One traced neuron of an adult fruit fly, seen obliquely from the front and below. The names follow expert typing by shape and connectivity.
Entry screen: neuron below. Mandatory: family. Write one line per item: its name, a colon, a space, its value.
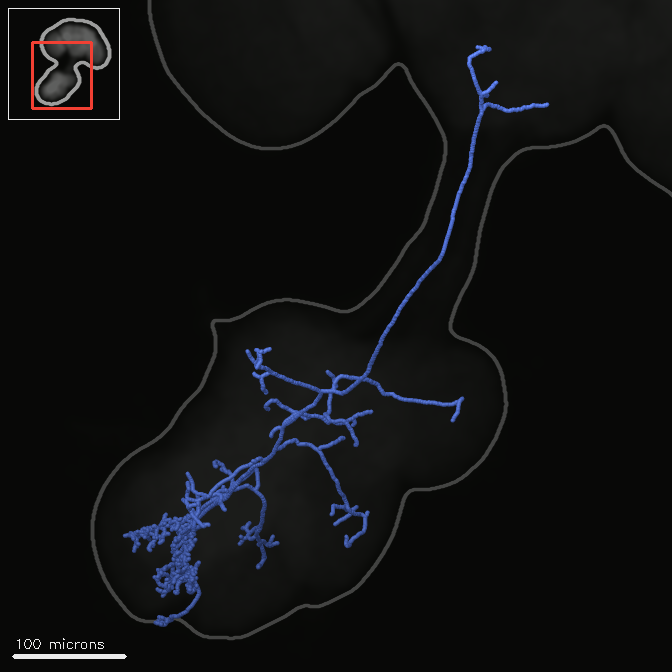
family: hemilineage 04A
